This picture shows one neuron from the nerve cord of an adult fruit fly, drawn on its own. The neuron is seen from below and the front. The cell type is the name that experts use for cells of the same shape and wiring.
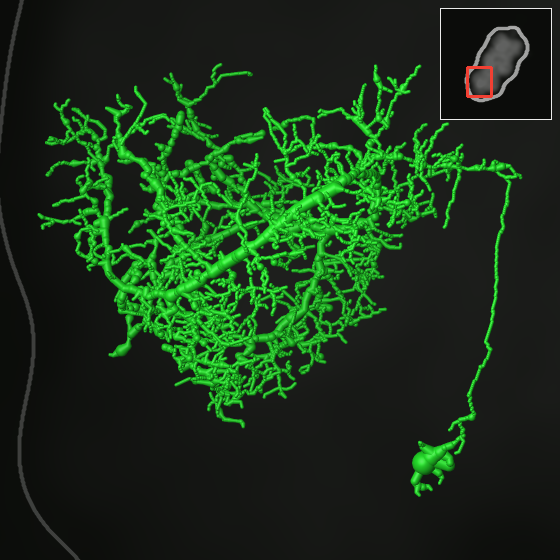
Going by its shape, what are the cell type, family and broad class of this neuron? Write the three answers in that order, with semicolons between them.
IN14A004; hemilineage 14A; nerve-cord intrinsic neuron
